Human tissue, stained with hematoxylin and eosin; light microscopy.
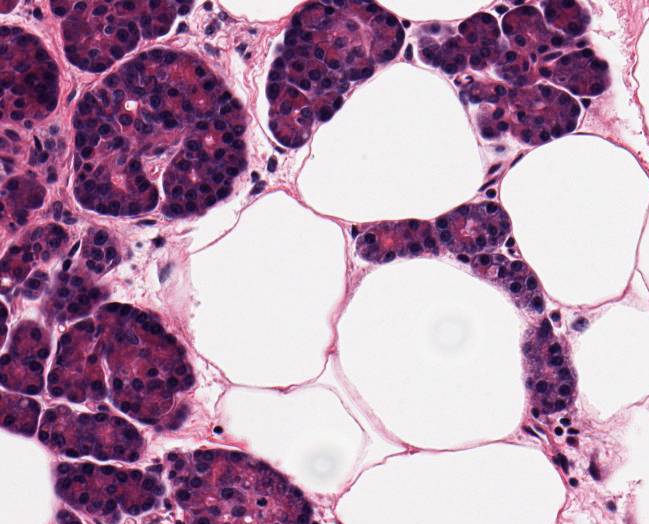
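Section of pancreas. Closely packed epithelial cells cluster on the left; large empty fat cells take up much of the centre and right. The epithelial cells form rounded acini gathered into small lobules. Acinar cells have round, dark-staining nuclei and deep purplish-red, finely granular cytoplasm.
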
